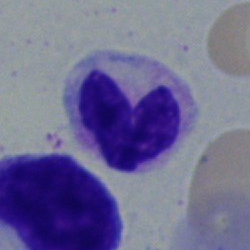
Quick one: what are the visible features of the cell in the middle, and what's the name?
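Smooth-edged, the outline runs from round to slightly oval. The chromatin stains dark purple, looks dense, and shows no nucleoli. A moderate rim of pale, faintly lilac cytoplasm surrounds the nucleus. What you have is a band neutrophil.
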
